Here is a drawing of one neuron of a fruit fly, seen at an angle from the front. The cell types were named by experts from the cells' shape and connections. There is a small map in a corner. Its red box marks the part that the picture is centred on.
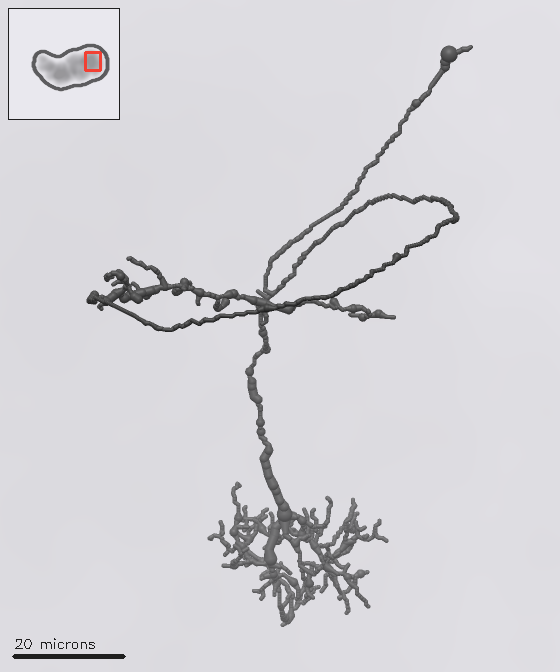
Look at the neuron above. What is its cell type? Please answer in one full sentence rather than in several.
For this neuron, the cell type is LC6.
